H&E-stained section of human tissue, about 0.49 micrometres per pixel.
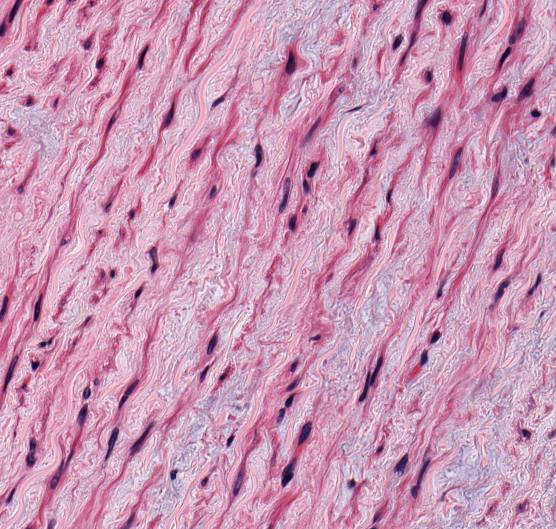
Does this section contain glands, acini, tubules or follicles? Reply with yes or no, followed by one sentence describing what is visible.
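No. No epithelium or glands are present anywhere in the field.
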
